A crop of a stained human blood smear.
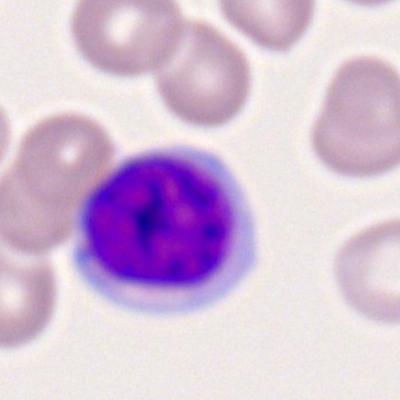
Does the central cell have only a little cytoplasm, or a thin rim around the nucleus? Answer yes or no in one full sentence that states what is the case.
Yes, the cell's cytoplasm is limited to a thin rim around the nucleus.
